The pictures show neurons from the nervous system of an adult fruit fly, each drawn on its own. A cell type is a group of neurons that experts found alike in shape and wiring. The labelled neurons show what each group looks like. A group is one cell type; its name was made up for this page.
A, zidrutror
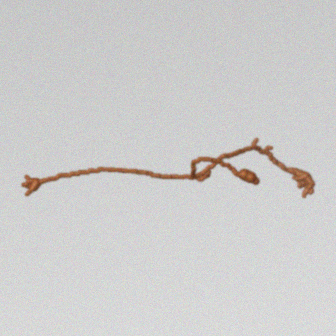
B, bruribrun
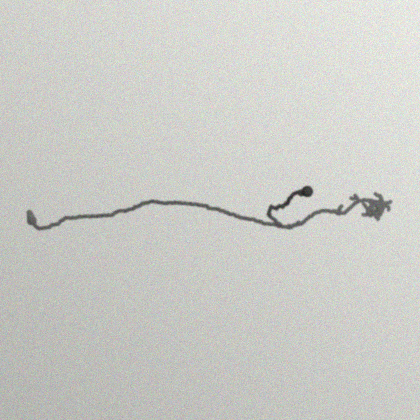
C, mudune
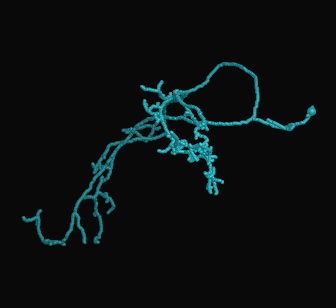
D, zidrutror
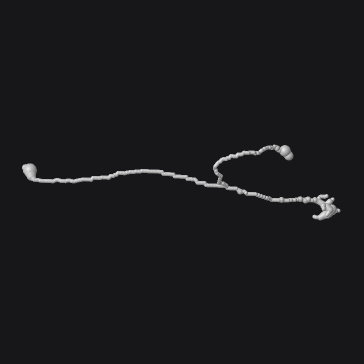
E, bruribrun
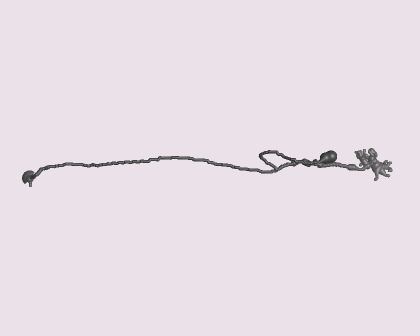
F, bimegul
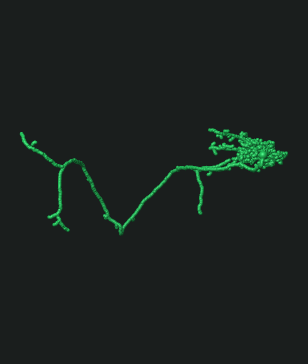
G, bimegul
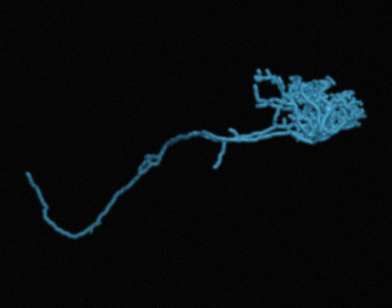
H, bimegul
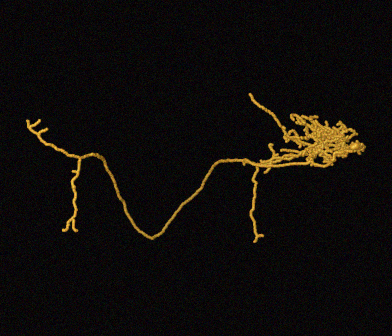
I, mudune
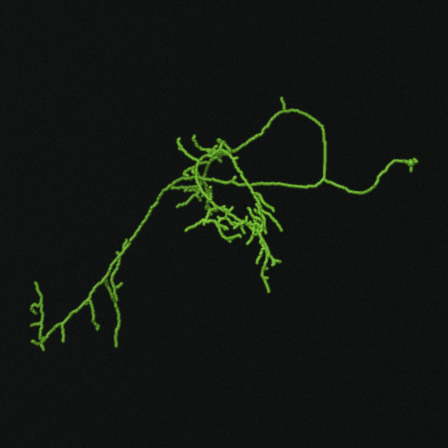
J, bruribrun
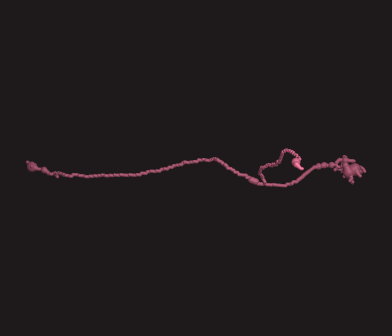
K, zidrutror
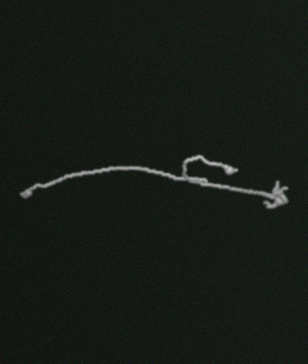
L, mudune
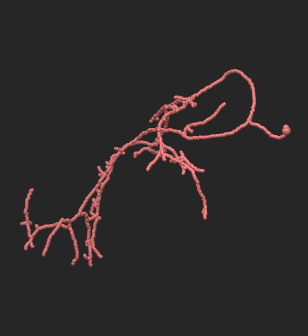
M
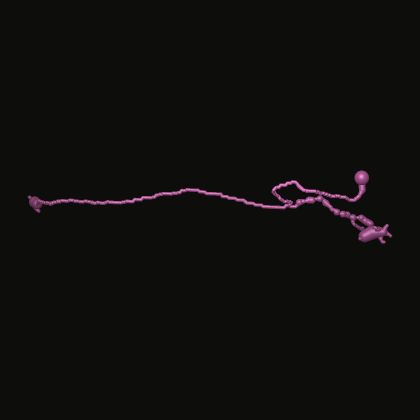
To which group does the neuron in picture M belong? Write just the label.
bruribrun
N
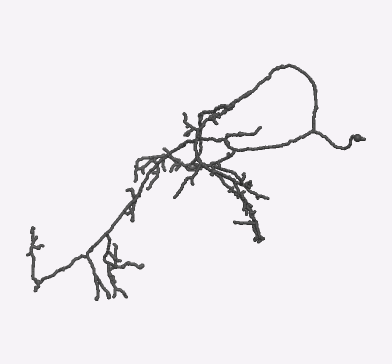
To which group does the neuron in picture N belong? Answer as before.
mudune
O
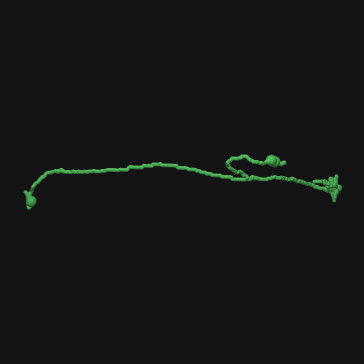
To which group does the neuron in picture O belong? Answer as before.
bruribrun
